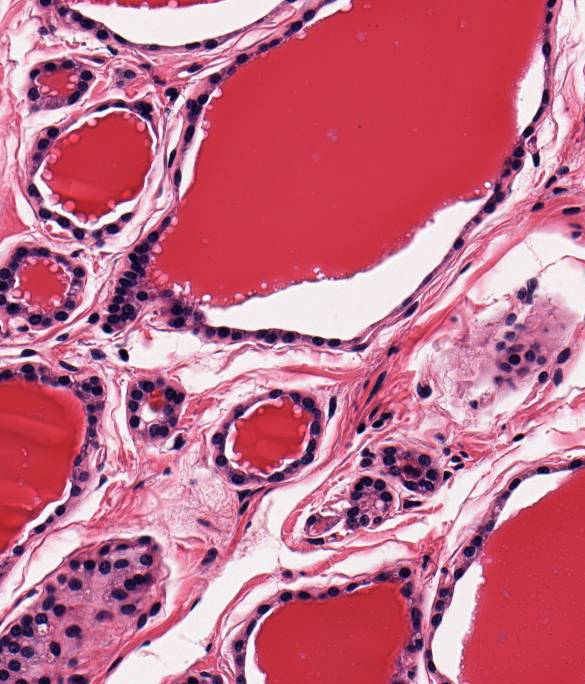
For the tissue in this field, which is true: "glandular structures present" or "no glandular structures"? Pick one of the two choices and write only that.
Glandular structures present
